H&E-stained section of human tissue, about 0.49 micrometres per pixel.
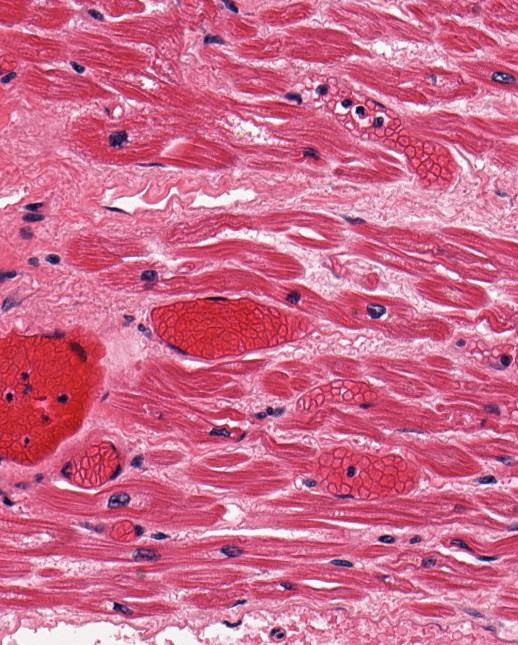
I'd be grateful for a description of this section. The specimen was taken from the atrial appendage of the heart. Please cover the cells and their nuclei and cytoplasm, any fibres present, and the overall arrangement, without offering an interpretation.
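First, elongated pink fibres run roughly horizontally across the field. Second, rounded, darker red profiles, mostly centre and right, have cytoplasm broken into a mosaic of small polygonal pieces. Third, a large, dense, deep red mass with several dark nuclei sits at the left edge, just below the middle.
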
